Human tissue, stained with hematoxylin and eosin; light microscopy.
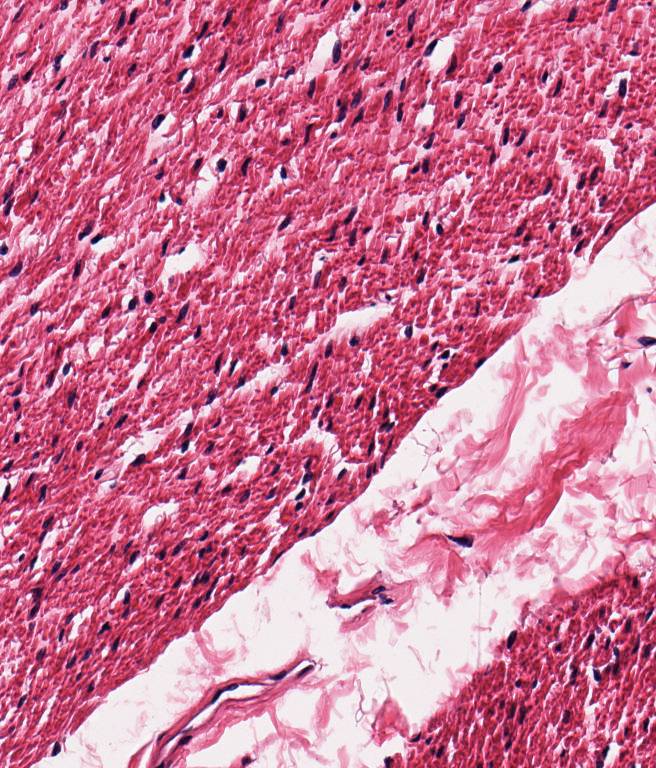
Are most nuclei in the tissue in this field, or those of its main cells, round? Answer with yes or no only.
No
